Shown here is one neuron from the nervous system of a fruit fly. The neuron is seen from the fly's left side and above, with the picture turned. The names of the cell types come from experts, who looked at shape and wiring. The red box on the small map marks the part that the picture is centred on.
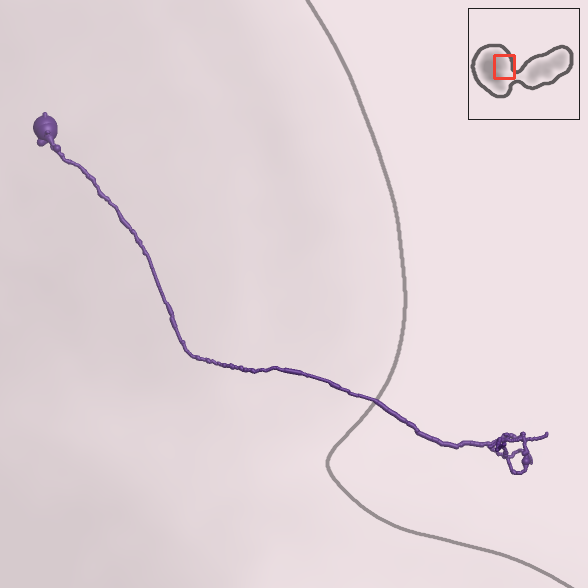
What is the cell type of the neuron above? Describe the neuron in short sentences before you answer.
In this view it is wider than it is tall. The cell type is ITP.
